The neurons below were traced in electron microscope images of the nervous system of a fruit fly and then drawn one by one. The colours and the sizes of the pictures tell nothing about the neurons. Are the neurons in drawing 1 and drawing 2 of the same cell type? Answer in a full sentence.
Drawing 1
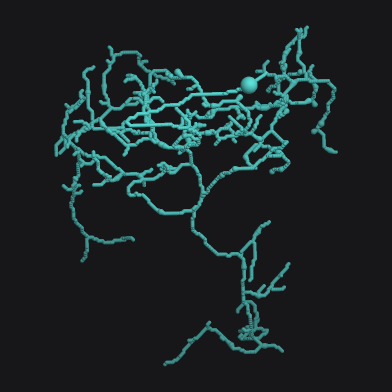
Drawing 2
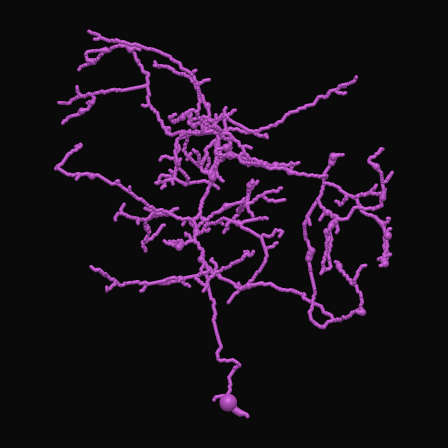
They are of different cell types.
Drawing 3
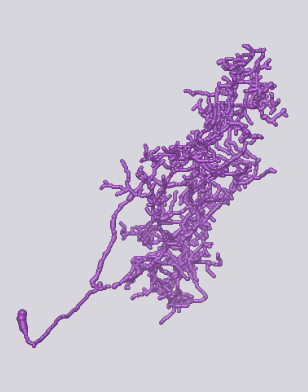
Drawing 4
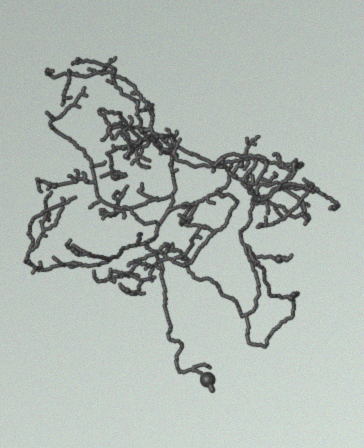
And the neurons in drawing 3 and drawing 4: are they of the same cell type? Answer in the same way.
They are of different cell types.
